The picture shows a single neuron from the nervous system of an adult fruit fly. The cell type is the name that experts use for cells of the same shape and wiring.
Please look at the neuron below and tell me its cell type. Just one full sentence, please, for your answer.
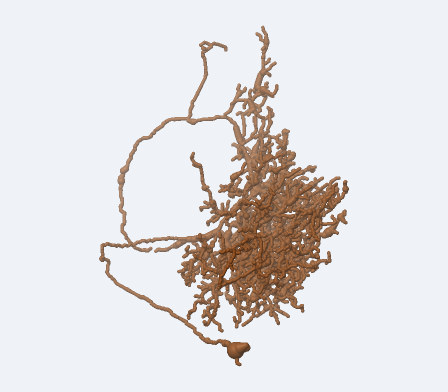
This neuron is categorized as cell type AVLP090.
